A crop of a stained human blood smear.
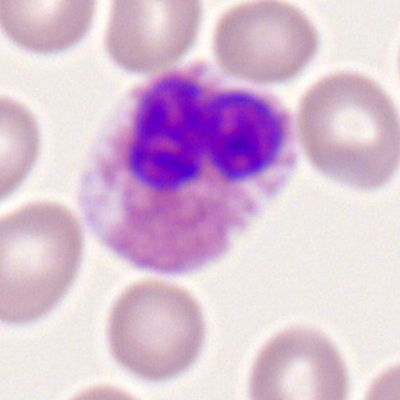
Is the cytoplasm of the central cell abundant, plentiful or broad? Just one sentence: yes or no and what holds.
Yes, there is a wide area of cytoplasm around the nucleus.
